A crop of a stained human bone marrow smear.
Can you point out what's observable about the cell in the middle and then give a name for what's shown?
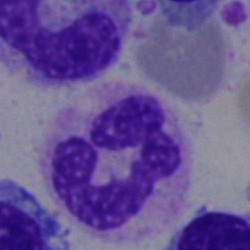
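Notice how the nucleus forms a ring around a pale central space. You will find no nucleoli in it. Fine pinkish granules are scattered through the cytoplasm, and there are no vacuoles. This is a segmented neutrophil.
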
